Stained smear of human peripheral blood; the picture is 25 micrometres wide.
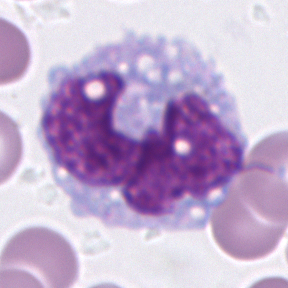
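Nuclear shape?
Folded into two broad lobes joined at the lower middle; pale cytoplasm fills the notch at top centre.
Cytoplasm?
Several small clear round vacuoles scattered through it.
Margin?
Irregular, with small ruffled bumps.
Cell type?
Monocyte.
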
